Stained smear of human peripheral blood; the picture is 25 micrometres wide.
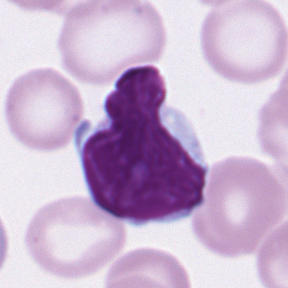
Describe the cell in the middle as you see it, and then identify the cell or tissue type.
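Nucleus: irregular and angular in outline, with a knob-like bulge projecting at its top; several folds or grooves run across its surface. Cytoplasm: widest on the right side of the cell, with no granules visible. Name: typical lymphocyte.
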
